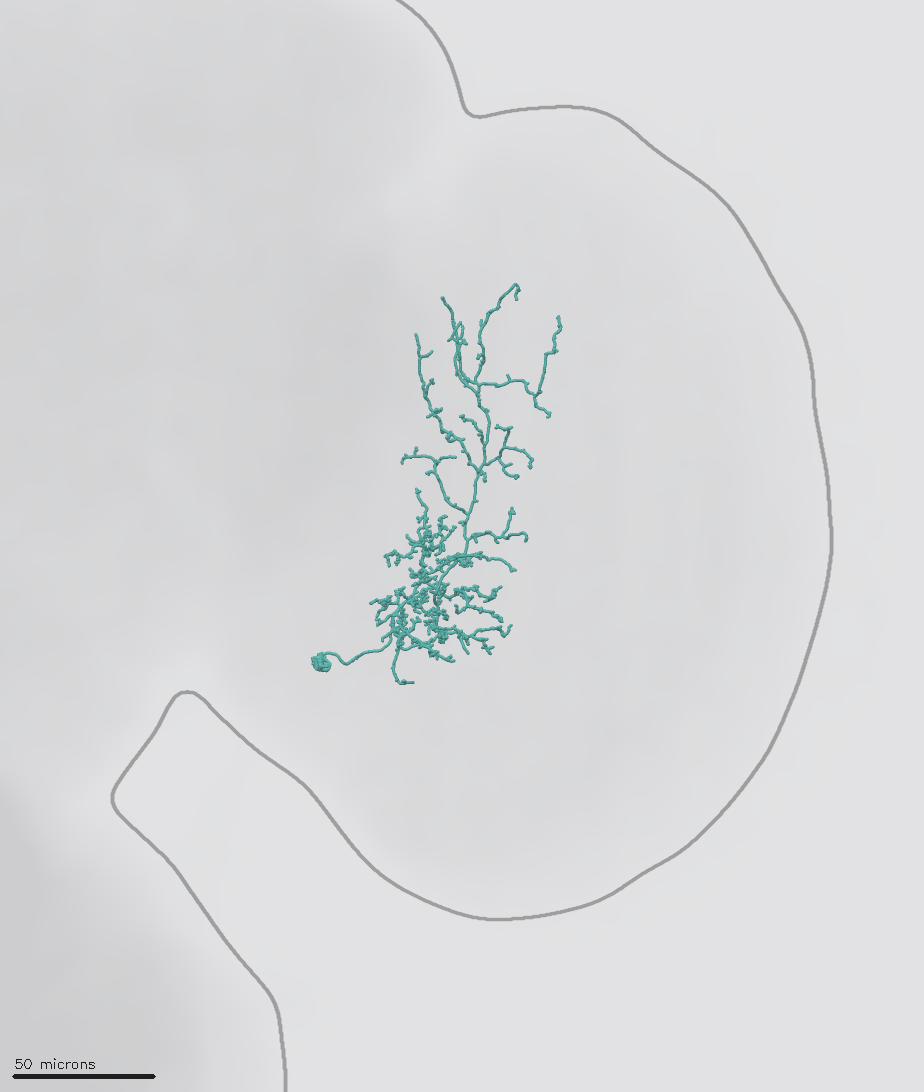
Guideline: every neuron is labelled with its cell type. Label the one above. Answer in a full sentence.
The cell type is LPi3b.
